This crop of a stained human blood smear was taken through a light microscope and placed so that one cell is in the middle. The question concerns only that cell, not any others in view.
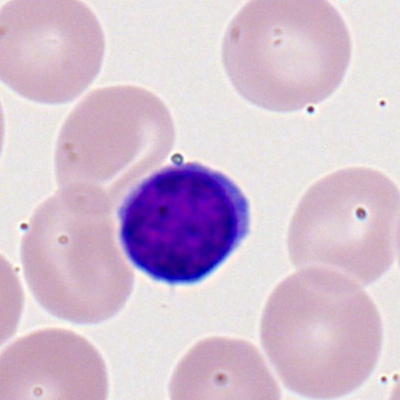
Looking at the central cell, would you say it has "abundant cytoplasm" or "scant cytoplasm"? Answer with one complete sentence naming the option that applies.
A narrow rim is all the cytoplasm this cell has.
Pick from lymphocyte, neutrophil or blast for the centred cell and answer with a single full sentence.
The center cell of this crop is a lymphocyte.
